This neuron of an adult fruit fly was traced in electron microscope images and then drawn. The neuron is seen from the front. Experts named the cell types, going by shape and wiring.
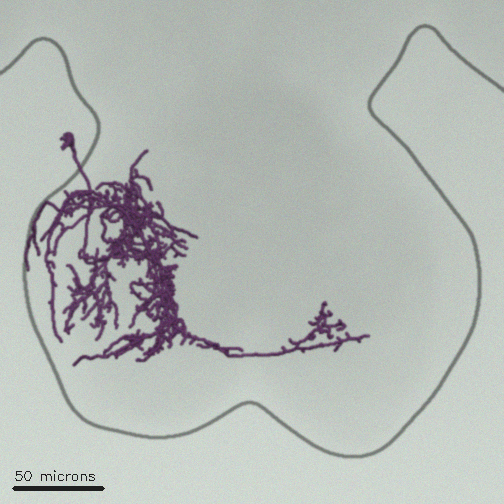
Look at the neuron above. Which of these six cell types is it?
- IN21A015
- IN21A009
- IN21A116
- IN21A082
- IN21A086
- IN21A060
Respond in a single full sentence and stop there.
The cell type name for this neuron is IN21A009.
